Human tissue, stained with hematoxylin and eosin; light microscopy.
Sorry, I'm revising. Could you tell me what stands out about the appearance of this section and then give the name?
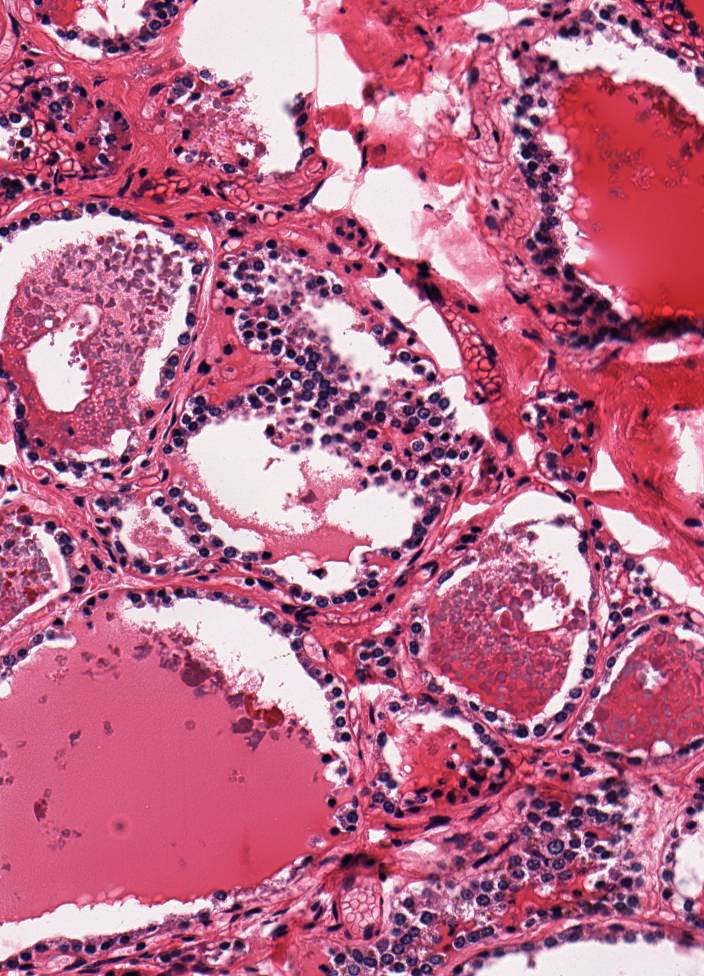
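Closely packed, rounded follicles of markedly varying size make up the field, separated by thin stroma. A single layer of cuboidal cells lines the follicles; their nuclei are small, round and evenly dark. In several follicles, at the left middle and centre right, there are loose clusters of cells with pale foamy cytoplasm. This section is thyroid.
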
